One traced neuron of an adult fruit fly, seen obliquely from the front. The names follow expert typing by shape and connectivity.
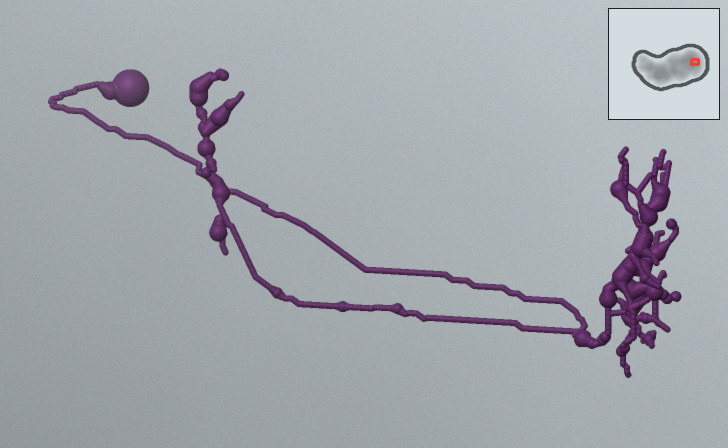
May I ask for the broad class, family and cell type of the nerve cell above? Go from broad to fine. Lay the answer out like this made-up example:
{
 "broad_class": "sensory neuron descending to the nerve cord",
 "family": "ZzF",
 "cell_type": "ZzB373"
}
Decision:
{
 "broad_class": "optic-lobe intrinsic neuron",
 "family": "T",
 "cell_type": "T4a"
}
